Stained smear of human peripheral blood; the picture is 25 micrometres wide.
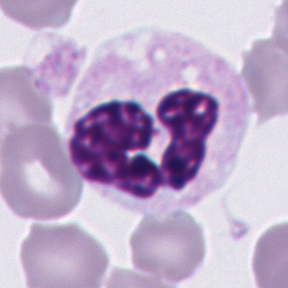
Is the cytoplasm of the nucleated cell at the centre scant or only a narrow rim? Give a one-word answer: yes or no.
No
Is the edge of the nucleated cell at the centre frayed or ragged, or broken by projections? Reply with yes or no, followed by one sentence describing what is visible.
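No. The cell outline is roughly round and smooth.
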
